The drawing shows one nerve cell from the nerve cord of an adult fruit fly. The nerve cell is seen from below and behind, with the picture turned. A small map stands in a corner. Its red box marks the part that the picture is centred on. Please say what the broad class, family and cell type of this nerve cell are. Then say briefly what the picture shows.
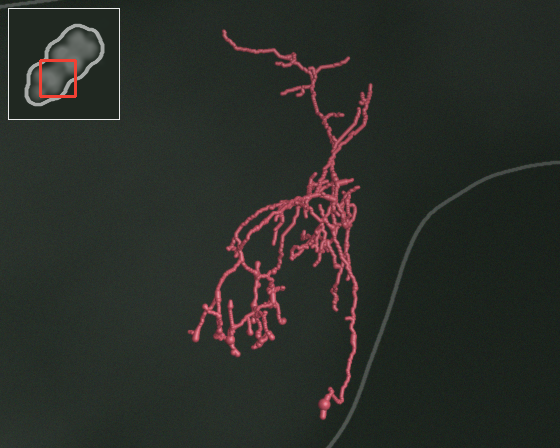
Its broad class is nerve-cord intrinsic neuron. The family is hemilineage 09A. The cell type is IN09A042. The picture shows dozens of branch ends. In this view it is taller than it is wide.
